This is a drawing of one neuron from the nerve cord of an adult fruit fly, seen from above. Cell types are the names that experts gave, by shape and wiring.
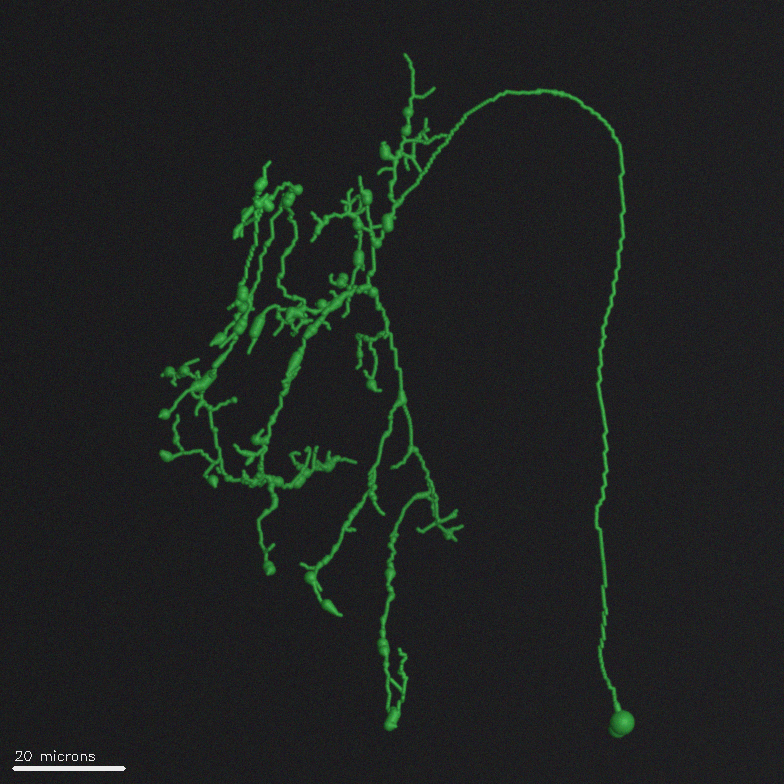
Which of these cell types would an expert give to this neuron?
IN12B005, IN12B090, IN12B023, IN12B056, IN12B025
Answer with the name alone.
IN12B056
